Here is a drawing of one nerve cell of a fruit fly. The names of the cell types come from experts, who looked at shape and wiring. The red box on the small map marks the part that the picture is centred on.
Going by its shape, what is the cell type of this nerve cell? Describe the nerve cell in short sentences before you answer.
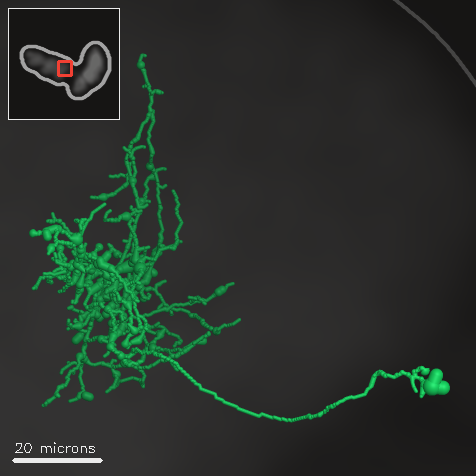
Its cell body lies at the lower right of the picture. From left to right in the picture it spans about 95 microns. Dozens of branch ends can be seen. This is a nerve-cord intrinsic neuron. Its cell type is IN09A031.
